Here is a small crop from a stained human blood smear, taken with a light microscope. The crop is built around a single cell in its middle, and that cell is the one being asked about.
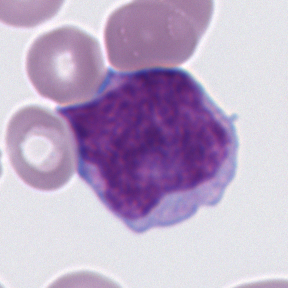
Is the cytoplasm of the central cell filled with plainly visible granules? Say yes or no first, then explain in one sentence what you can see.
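No. No distinct granules are seen in the cytoplasm.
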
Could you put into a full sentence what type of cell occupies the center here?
Here the centrally located cell is an atypical promyelocyte.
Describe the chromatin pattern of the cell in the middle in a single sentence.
The chromatin is delicate and fine, lacking coarse clumping entirely.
